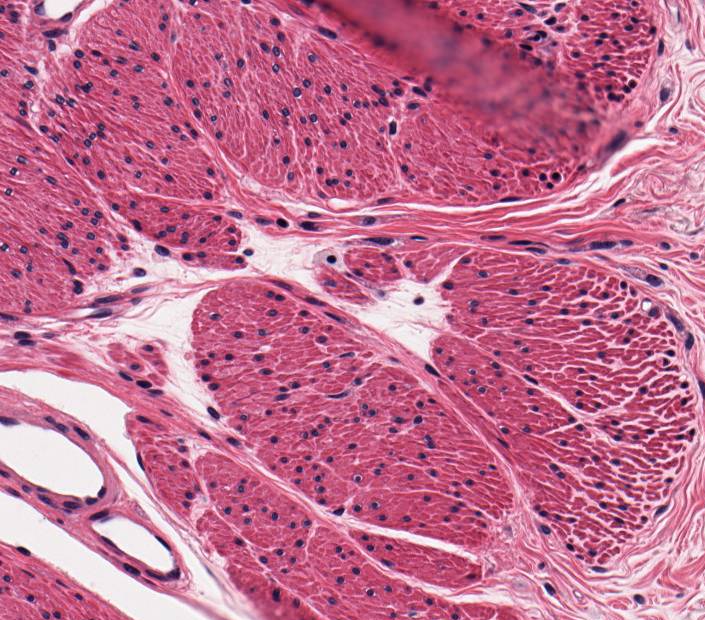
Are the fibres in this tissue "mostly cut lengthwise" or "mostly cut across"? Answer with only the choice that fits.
Mostly cut across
